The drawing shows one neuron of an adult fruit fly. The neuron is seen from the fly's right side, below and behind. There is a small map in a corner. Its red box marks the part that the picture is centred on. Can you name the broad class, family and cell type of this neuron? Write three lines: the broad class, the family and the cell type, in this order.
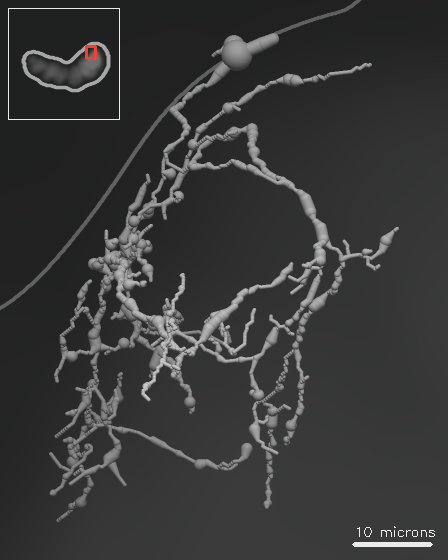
central-brain intrinsic neuron
hemilineage LHd2
CB1057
